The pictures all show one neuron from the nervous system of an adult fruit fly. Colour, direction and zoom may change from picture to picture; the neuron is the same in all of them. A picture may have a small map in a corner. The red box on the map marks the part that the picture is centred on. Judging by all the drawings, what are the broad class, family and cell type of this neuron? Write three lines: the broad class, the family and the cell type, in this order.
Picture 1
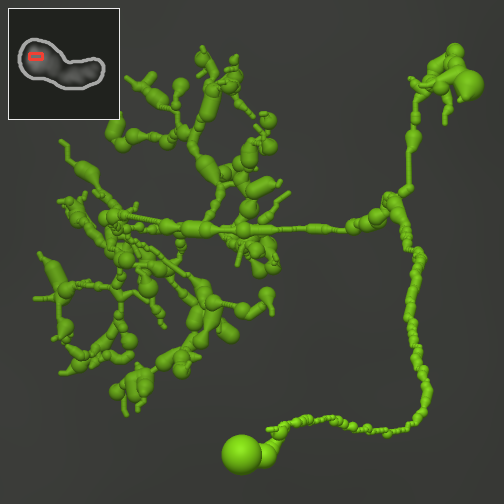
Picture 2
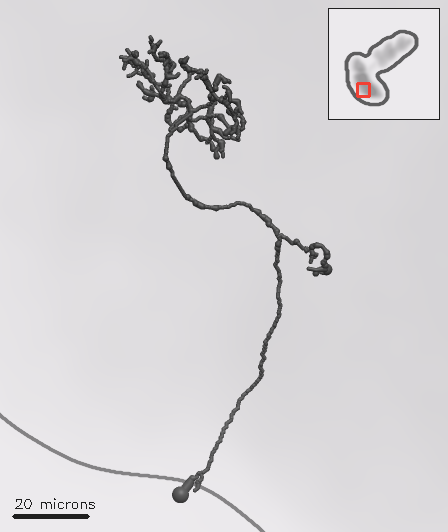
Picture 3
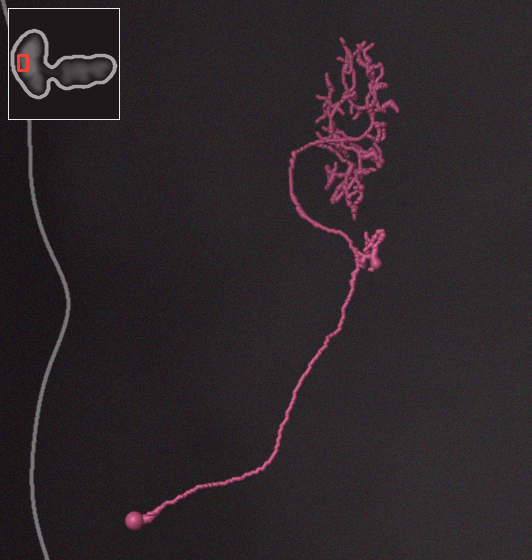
central-brain intrinsic neuron
hemilineage EBa1
ER3w_c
